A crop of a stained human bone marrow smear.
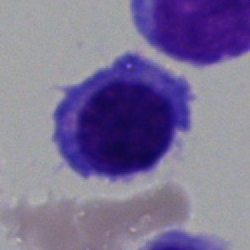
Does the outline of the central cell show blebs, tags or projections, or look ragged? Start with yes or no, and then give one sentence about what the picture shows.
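Yes. The cell outline is irregular and ragged rather than smooth.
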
